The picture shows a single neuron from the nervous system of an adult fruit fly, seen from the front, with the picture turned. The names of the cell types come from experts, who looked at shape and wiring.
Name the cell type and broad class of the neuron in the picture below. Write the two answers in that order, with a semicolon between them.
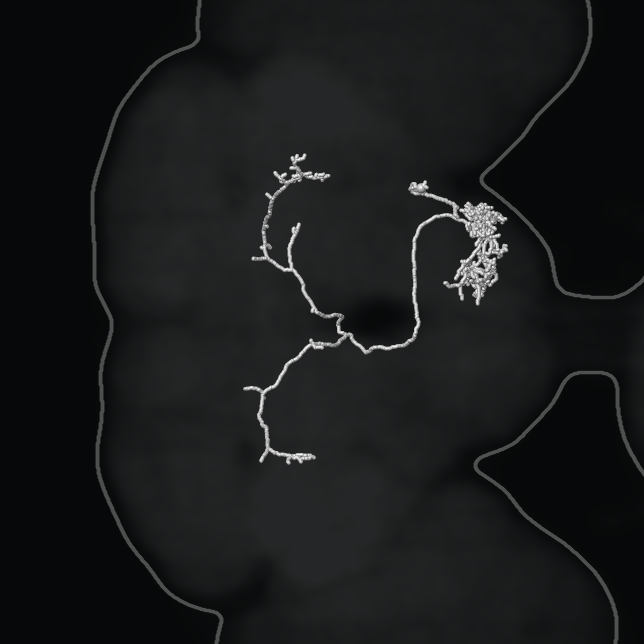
GNG525; central-brain intrinsic neuron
